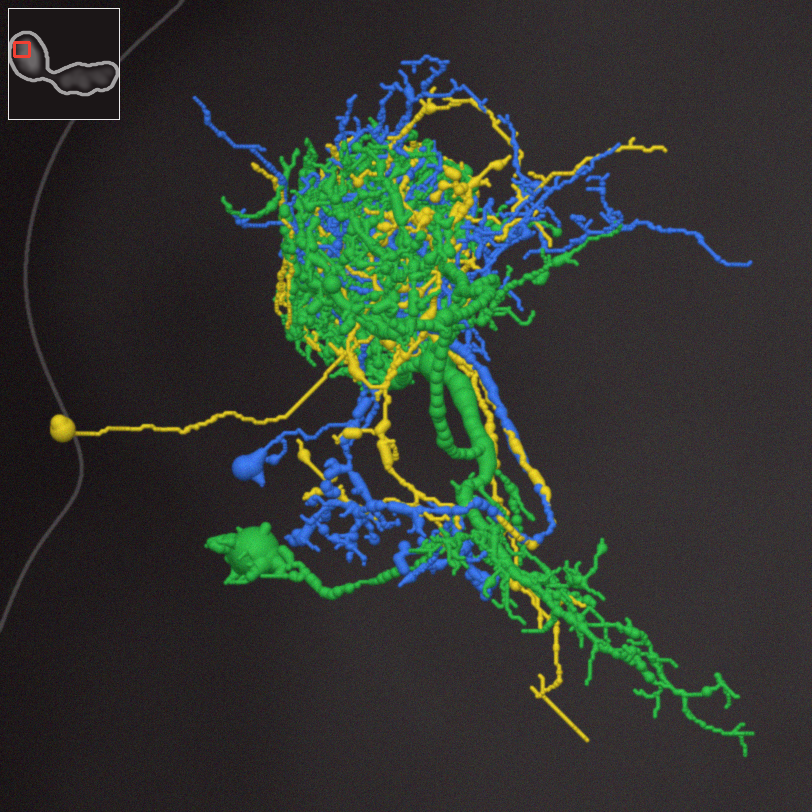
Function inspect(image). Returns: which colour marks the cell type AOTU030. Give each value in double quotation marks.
"yellow"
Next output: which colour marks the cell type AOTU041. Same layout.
"green"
